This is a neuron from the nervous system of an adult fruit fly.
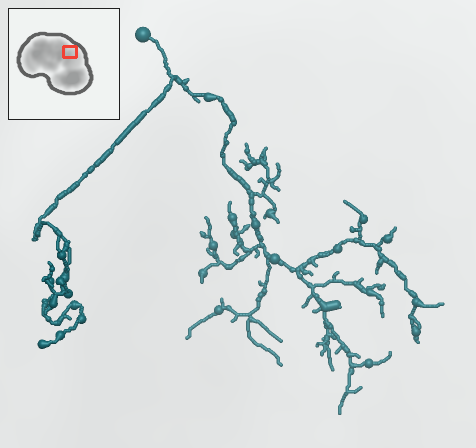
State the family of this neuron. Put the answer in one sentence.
The family is MeLo.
